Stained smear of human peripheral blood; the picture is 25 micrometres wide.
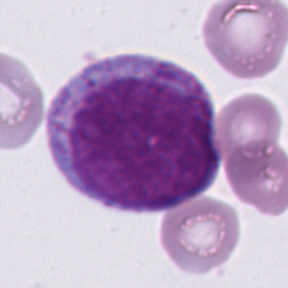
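Promyelocyte from a stained smear of human peripheral blood: the nucleated cell at the centre. Its nucleus, about 13 micrometres across, is set off-centre toward the right edge of the cell. The chromatin is fine and evenly spread, with no coarse dark clumps. No vacuoles are seen in the cytoplasm, and the cell surface carries no projections or blebs.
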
